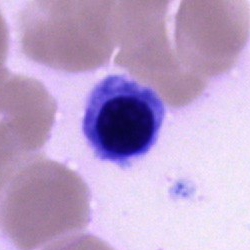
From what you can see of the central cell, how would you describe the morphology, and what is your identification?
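Roughly round, the cell outline shows a few slight angular bulges. Its nucleus sits off-centre toward the lower right. The chromatin is dense and stains an almost uniform very dark purple. The cytoplasm forms a narrow blue rim, widest on the upper left. The cell is an erythroblast.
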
